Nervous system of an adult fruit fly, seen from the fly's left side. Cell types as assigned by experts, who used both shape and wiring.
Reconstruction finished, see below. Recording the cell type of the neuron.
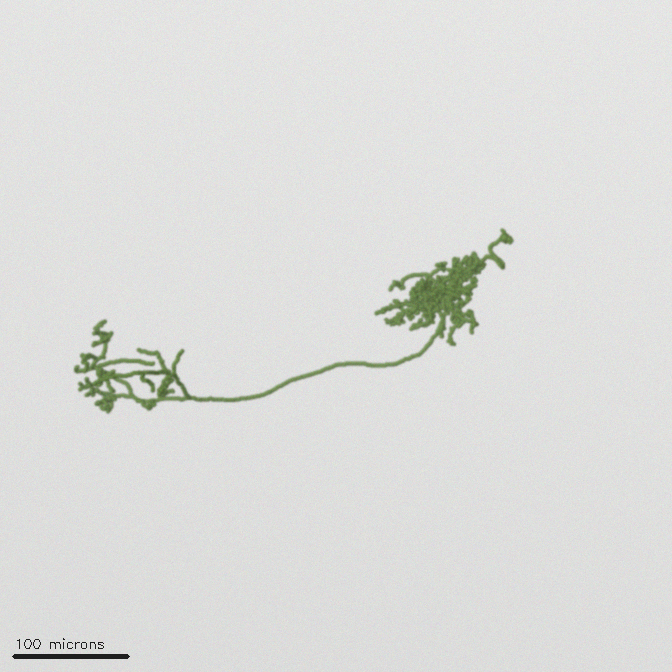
INXXX110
